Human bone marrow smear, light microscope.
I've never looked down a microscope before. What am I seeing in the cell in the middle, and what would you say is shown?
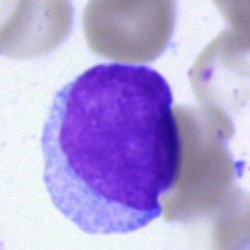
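The nucleus lies off-centre toward the upper right, so the widest band of cytoplasm is at the lower left. Its chromatin is finely granular, with no coarse dark clumps. The cytoplasm is pale blue and shows no coarse granules. This cell is a blast.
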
